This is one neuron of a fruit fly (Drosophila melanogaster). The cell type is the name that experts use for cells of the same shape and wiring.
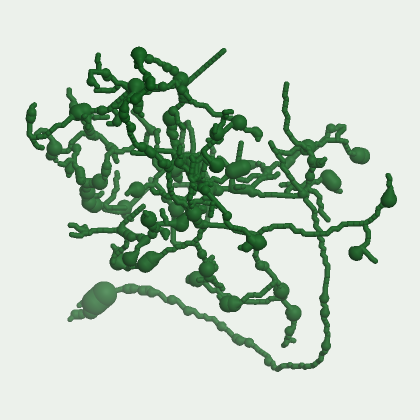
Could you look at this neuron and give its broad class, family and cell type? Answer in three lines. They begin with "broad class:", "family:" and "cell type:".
broad class: central-brain intrinsic neuron
family: hemilineage TRdm
cell type: GNG379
